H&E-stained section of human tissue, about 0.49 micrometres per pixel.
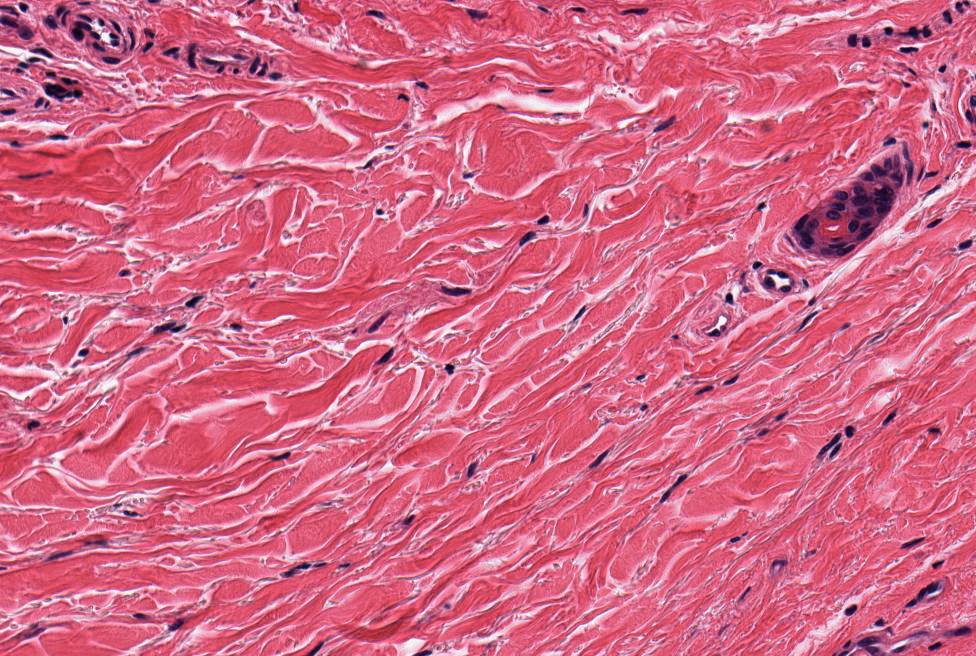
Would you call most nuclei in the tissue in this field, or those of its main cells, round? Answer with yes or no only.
No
